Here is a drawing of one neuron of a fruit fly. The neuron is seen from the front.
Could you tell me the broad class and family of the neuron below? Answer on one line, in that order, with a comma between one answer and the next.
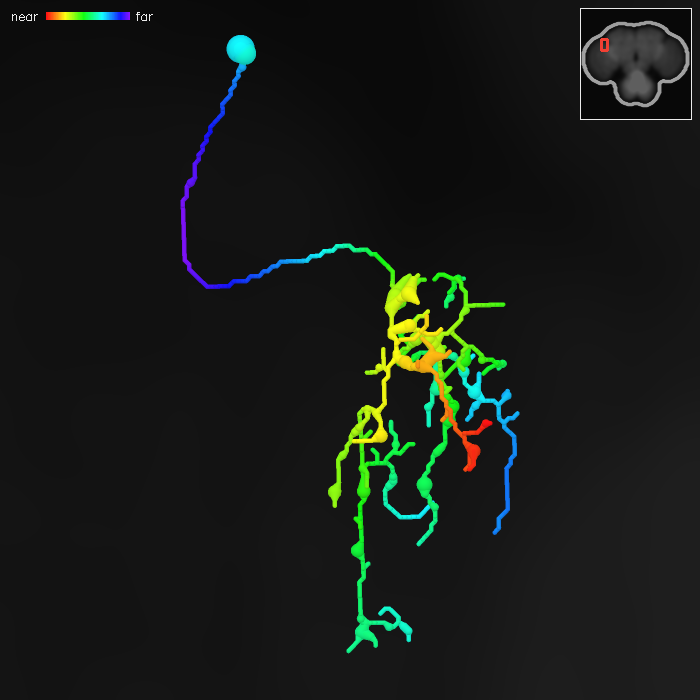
optic-lobe intrinsic neuron, LPi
